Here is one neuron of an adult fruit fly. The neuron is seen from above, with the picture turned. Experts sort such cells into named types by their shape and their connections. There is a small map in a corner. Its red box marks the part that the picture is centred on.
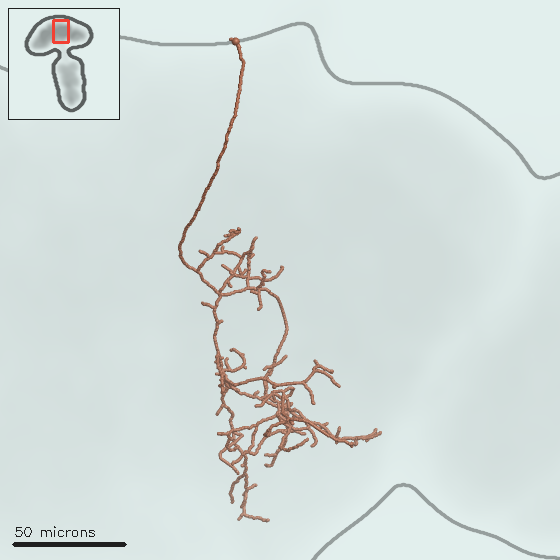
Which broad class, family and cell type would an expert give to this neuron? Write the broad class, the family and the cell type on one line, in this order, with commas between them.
central-brain intrinsic neuron, hemilineage AOTUv1_ventral, PS023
